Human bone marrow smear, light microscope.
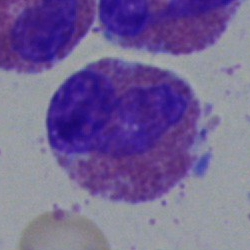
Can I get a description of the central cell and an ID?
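Positioned in the upper part of the cell, the nucleus leaves most of the cytoplasm below it. Its chromatin stains dark purple and appears coarse and clumped. The cytoplasm is abundant and pinkish-violet, densely filled throughout with fine pink-purple granules. The cell is an eosinophil.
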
